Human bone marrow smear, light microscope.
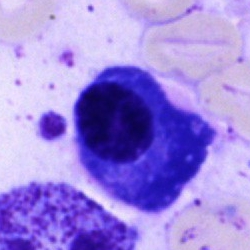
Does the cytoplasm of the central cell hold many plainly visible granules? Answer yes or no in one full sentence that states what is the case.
No, granules are not seen anywhere in its cytoplasm.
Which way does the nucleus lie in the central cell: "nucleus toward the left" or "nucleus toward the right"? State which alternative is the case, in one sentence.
The nucleus of this cell lies toward the left.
